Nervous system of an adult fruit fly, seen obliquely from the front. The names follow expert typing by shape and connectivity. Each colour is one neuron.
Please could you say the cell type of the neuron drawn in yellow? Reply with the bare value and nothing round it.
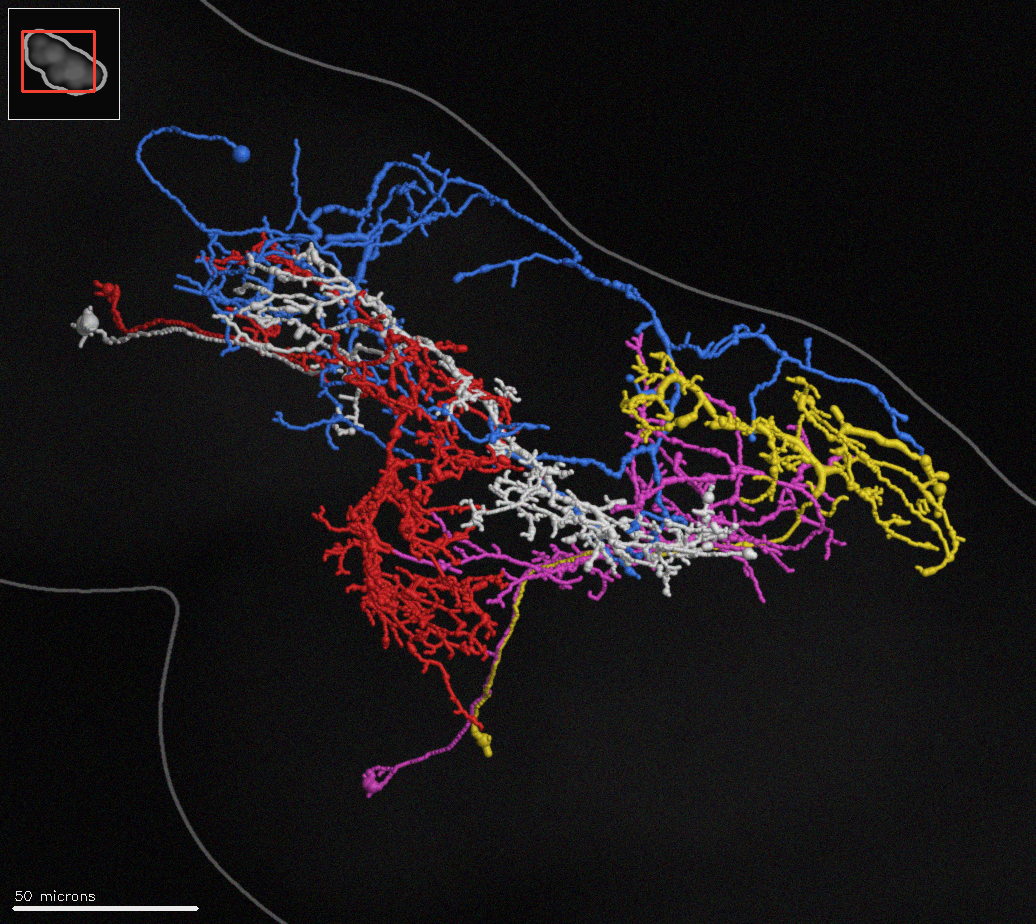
IN06B066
